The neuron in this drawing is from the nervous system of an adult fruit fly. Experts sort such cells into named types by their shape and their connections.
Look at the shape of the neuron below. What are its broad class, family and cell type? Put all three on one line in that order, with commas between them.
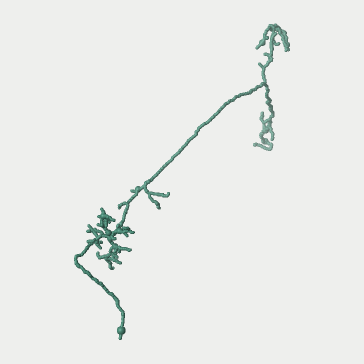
optic-lobe intrinsic neuron, TmY, TmY4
